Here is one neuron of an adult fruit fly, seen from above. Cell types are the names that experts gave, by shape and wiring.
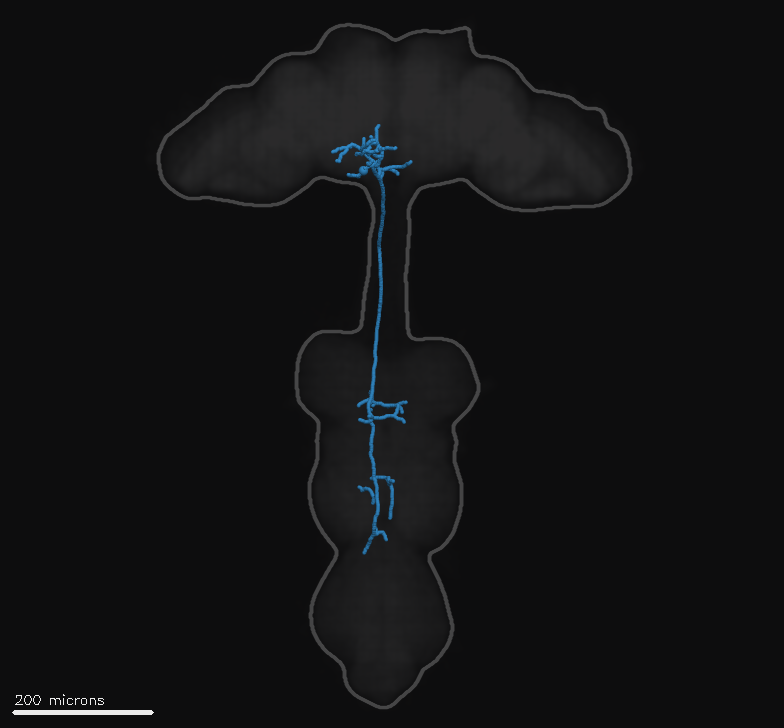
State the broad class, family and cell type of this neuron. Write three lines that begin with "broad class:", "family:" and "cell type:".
broad class: descending neuron
family: DNb
cell type: DNb04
